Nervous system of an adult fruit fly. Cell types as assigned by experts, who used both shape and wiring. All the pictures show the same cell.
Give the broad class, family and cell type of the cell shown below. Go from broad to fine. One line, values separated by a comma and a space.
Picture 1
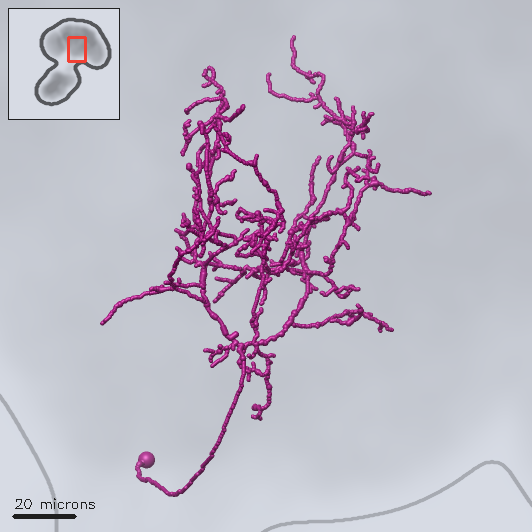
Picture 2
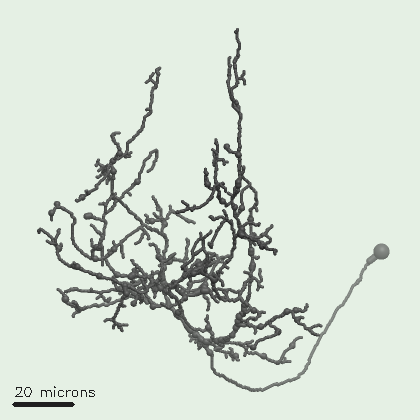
central-brain intrinsic neuron, hemilineage LB0, SAD101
